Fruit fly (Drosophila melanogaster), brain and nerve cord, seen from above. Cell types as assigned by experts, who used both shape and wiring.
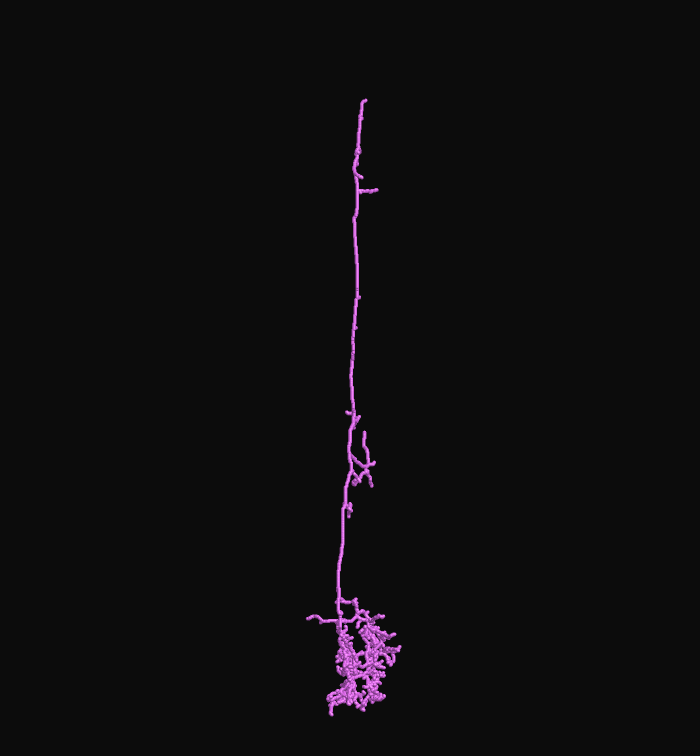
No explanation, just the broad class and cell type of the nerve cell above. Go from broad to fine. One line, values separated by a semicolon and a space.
nerve-cord intrinsic neuron; INXXX300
